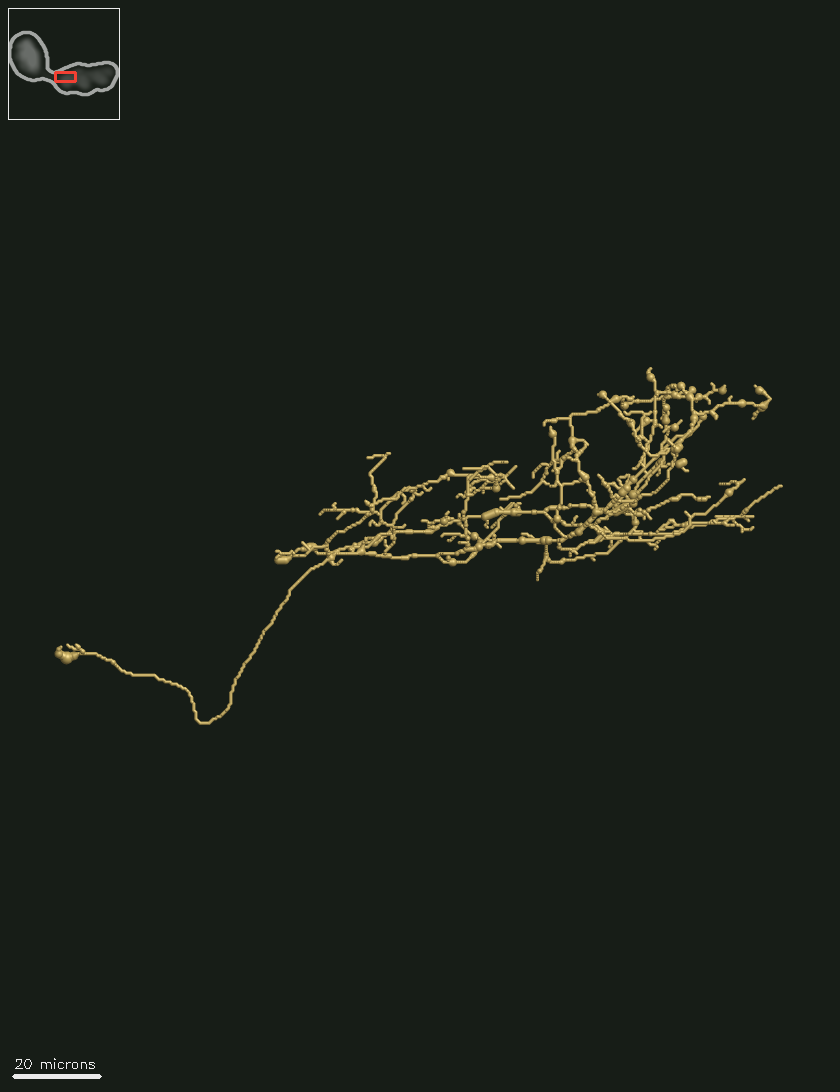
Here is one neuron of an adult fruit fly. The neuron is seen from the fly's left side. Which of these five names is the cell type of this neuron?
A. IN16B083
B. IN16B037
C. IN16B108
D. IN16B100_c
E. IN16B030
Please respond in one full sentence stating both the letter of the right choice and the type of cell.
The neuron is sorted into cell type IN16B100_c, option D.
